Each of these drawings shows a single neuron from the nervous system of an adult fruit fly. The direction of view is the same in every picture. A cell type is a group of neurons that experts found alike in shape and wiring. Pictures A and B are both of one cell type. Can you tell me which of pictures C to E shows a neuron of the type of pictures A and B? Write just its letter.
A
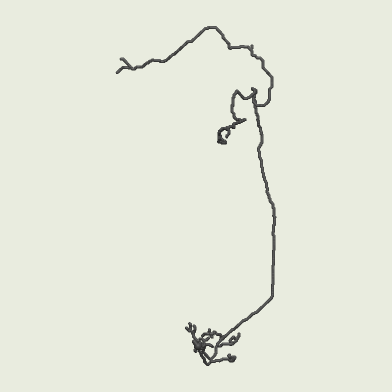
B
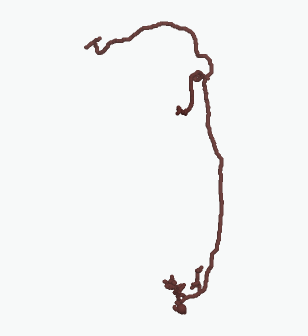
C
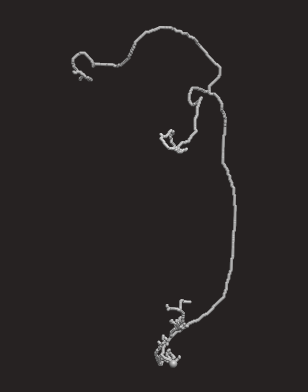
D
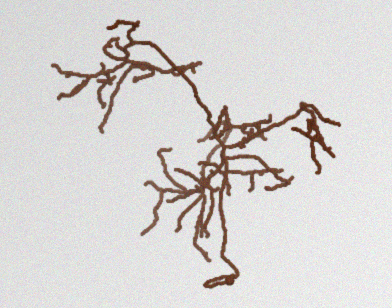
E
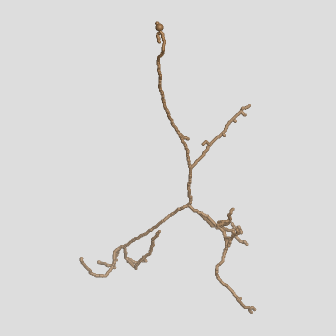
C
